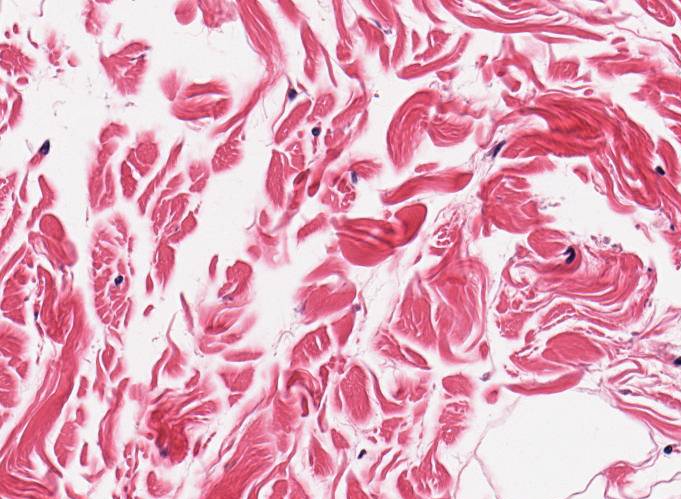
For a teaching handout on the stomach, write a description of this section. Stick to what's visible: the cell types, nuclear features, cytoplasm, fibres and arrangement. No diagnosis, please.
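In this section the fibre bundles stain a deep pink-red with eosin. Many of them are wavy or curved instead of straight. Nuclei are sparse, scattered only here and there among the bundles, and those few are small, dark and elongated.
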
